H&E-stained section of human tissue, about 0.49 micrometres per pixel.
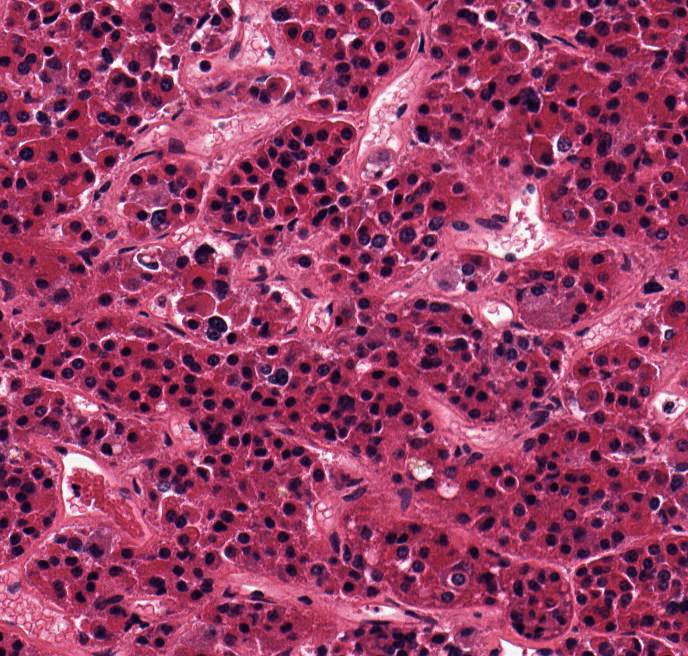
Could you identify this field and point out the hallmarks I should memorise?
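The field mainly shows pars distalis of the pituitary. Throughout, its cells lie in solid nests and broad trabeculae separated by scant, thin pink fibrous septa.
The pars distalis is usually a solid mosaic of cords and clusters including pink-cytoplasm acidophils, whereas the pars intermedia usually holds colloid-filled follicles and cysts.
Here the cells are polygonal, with abundant, deeply eosinophilic, finely granular cytoplasm, and most have one round, dark, central nucleus.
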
